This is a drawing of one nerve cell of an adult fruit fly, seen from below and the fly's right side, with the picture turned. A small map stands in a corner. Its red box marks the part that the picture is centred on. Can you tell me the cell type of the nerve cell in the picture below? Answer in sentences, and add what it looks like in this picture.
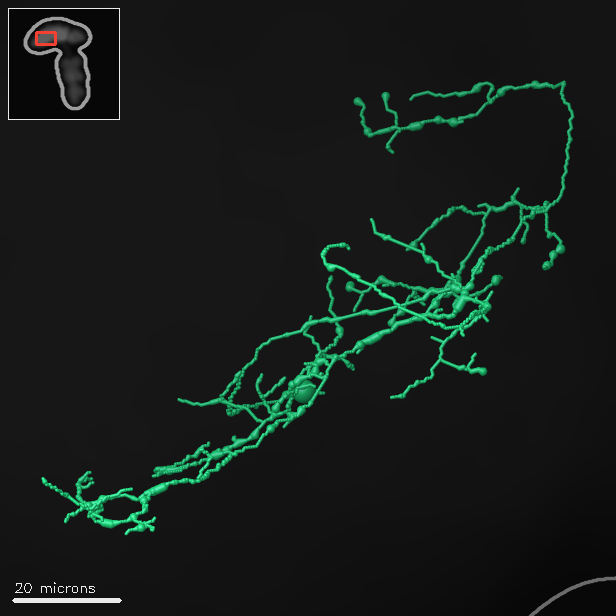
The cell type is SMP427. It is a central-brain intrinsic neuron. It is in the brain and does not reach the nerve cord. By the scale bar it is about 100 microns wide in this view. The picture shows dozens of branch ends.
